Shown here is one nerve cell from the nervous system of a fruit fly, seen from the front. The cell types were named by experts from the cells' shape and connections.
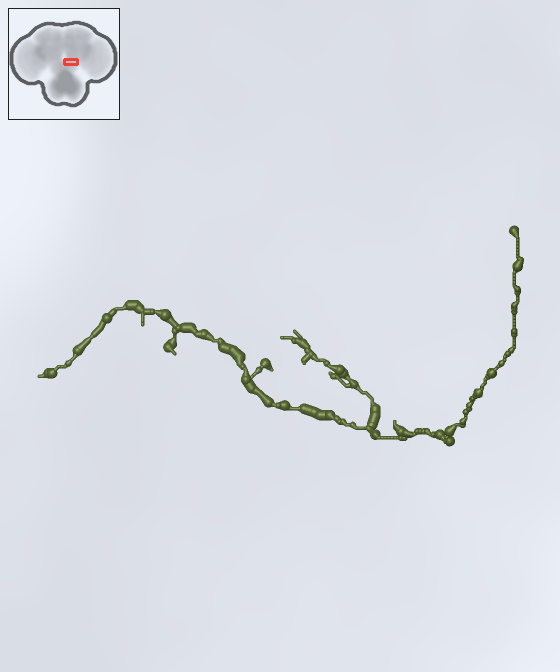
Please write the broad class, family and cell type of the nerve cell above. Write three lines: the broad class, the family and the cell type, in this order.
sensory neuron entering the brain
class mechanosensory
JO-ED2_a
